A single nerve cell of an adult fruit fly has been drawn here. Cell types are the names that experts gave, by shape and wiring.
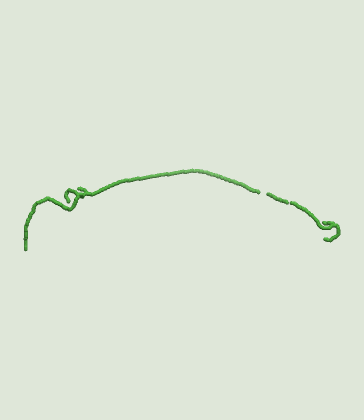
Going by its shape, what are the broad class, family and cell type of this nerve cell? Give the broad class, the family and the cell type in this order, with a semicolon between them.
sensory neuron entering the brain; class olfactory; ORN_DA3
